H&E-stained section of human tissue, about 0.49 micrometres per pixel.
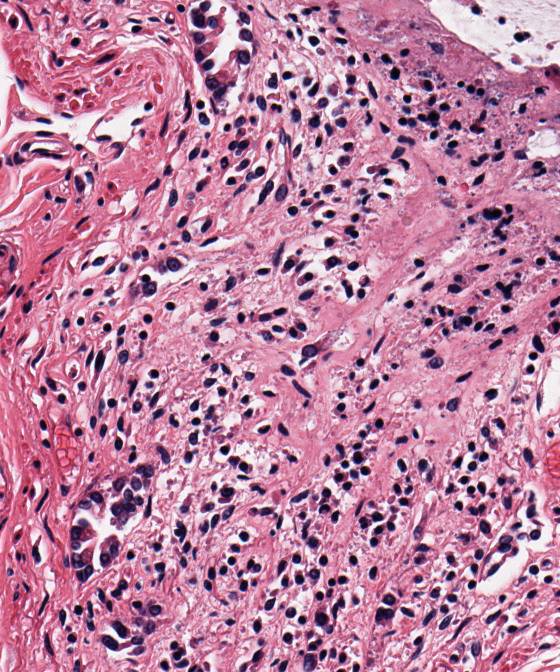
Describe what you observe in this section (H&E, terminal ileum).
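The centre shows pale pink, loose, wispy stroma with clear gaps between fibres. Along the left edge, bands of denser pink collagen with elongated nuclei run roughly up and down. Most cells between fibres have small, round, dark-staining nuclei and scant cytoplasm. No fat cells appear.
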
